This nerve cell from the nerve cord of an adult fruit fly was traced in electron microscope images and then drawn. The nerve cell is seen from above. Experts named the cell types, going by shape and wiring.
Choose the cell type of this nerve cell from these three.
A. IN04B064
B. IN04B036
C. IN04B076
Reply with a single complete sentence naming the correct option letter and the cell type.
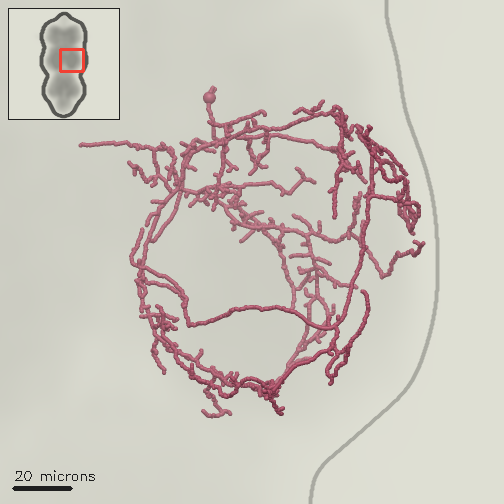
The cell type that the nerve cell has is IN04B036, option B.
